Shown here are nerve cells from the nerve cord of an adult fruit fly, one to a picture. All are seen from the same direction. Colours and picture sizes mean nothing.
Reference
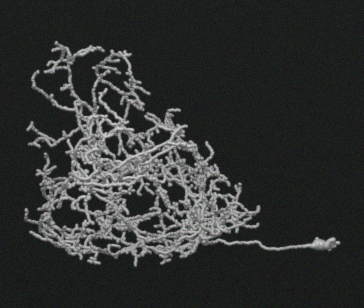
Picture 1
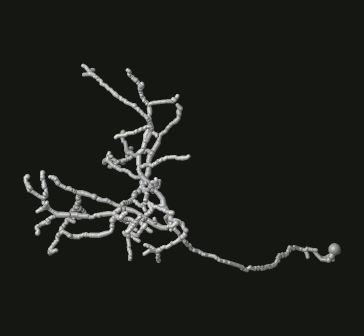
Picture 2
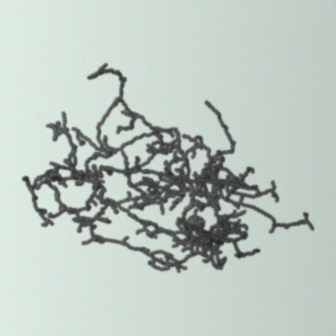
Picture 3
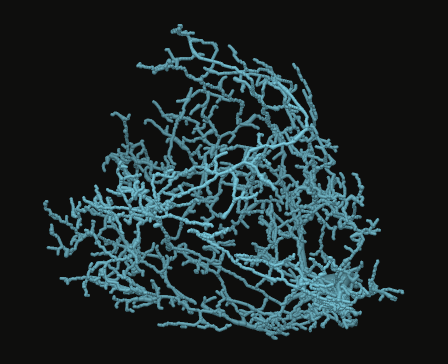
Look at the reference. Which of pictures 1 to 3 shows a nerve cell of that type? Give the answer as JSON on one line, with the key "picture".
{"picture": 3}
